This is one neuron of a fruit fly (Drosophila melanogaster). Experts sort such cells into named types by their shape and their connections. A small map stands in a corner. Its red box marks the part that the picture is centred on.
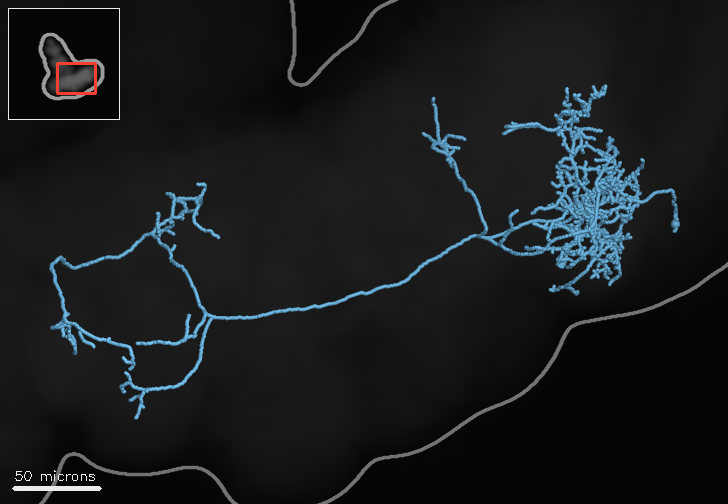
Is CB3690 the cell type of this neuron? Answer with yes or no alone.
yes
